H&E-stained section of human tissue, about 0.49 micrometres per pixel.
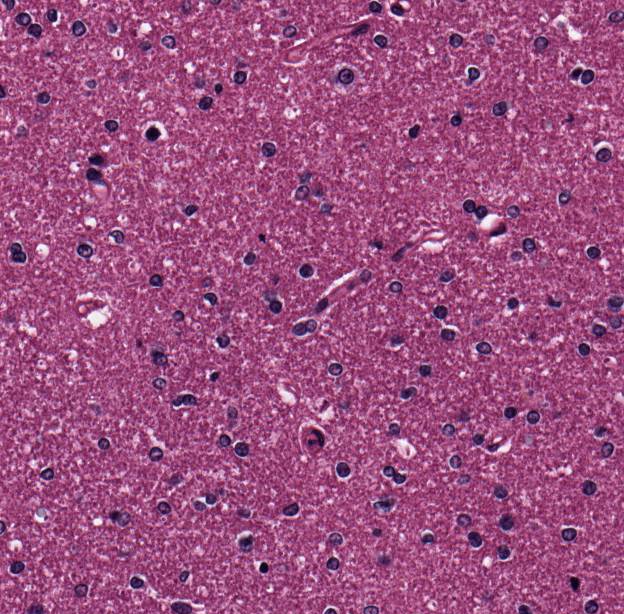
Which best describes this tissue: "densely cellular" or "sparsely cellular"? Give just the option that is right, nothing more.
Sparsely cellular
